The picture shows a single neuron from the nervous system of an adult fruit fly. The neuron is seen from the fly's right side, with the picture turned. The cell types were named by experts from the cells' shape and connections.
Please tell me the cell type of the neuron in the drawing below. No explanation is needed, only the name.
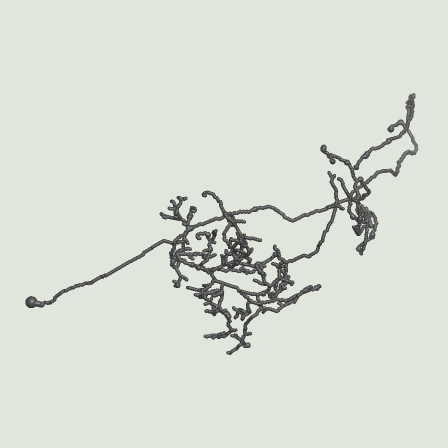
AVLP115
